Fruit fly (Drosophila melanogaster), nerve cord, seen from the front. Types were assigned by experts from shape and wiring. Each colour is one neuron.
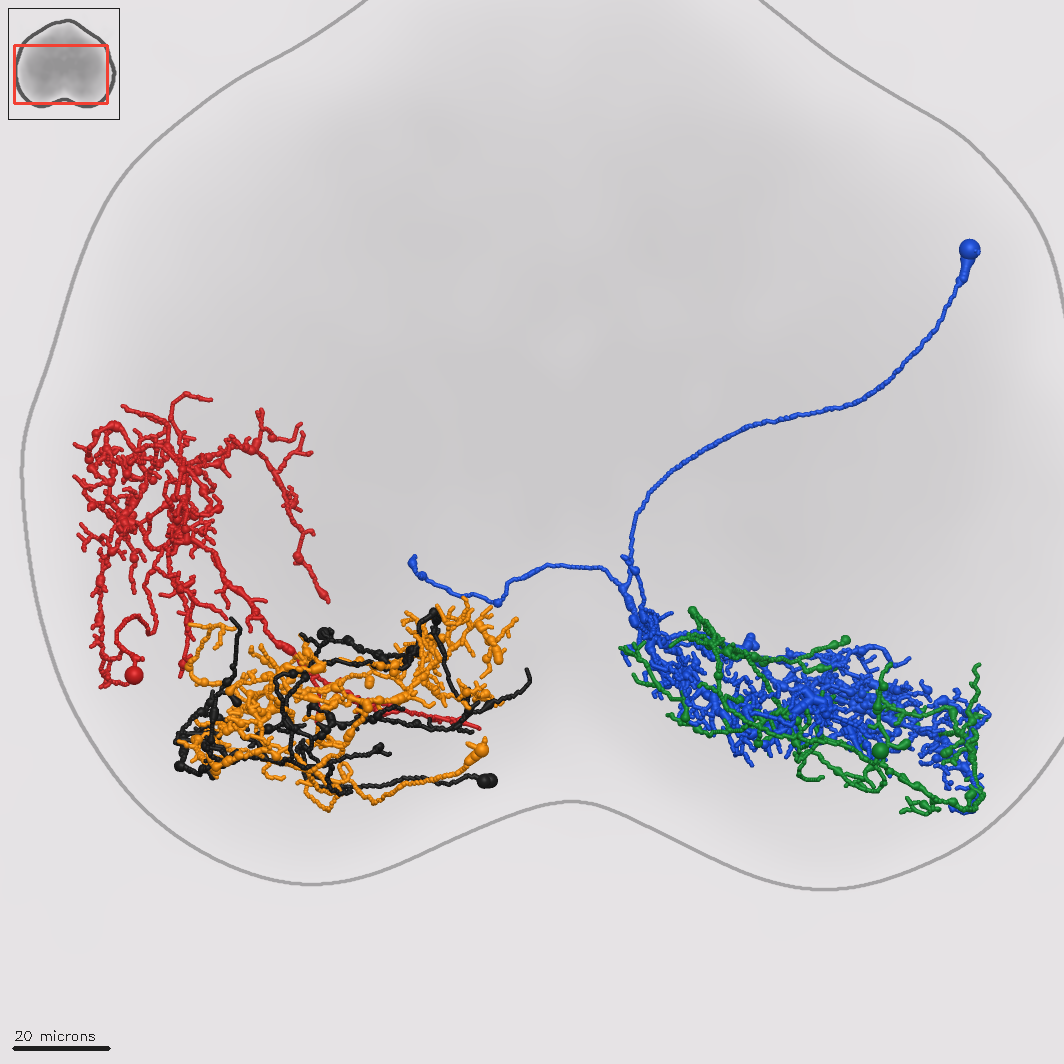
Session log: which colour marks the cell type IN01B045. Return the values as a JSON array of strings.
["green"]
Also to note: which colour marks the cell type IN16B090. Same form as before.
["red"]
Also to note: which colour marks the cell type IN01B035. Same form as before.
["black"]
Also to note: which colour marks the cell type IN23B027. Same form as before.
["blue"]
